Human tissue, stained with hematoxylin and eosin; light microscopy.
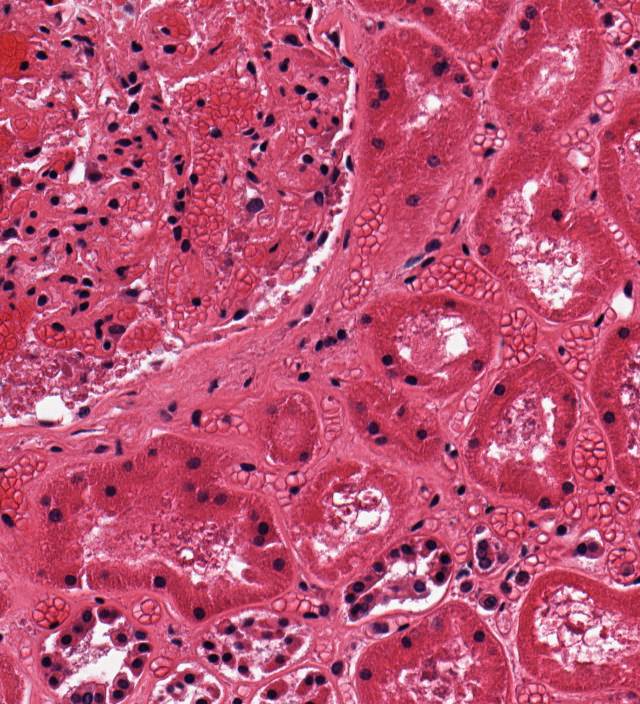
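Renal cortex. Closely packed tubules, cut across and obliquely, fill most of the field with little tissue between them. Larger tubules at right and lower left are lined by one layer of tall cuboidal cells with abundant granular eosinophilic cytoplasm. Lumens are irregular and hold pale, flocculent pink material. Near the bottom centre, a few smaller tubules have lower cells, less cytoplasm and more closely set nuclei.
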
